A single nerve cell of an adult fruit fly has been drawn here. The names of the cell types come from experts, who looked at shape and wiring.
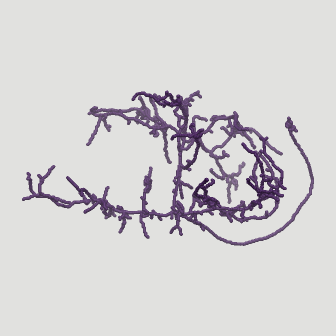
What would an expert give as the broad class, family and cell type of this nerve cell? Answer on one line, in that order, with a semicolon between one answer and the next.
nerve-cord intrinsic neuron; hemilineage 11A; IN11A028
